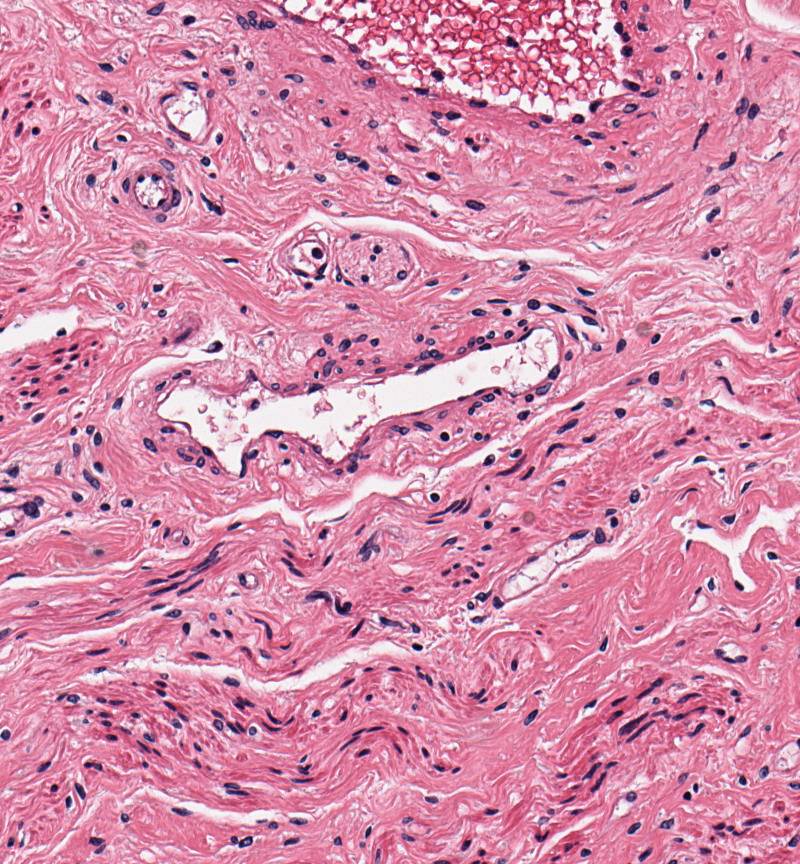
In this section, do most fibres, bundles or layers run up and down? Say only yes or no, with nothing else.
No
